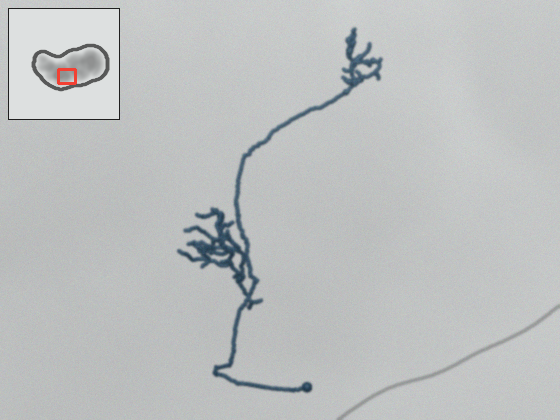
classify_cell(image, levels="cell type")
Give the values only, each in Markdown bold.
**Tm33**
